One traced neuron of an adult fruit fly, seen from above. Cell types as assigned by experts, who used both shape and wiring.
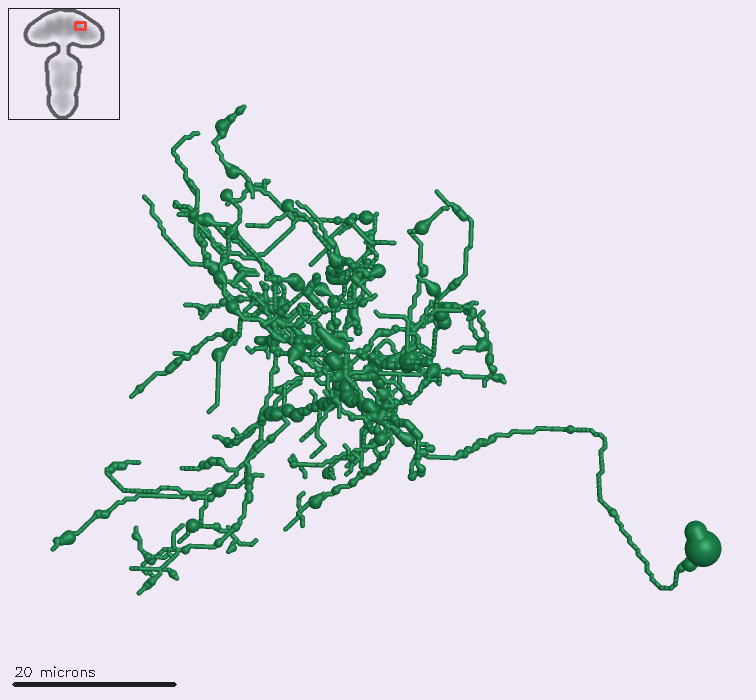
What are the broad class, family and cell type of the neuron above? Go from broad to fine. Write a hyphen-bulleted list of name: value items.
- broad class: central-brain intrinsic neuron
- family: hemilineage LHl1
- cell type: AVLP002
